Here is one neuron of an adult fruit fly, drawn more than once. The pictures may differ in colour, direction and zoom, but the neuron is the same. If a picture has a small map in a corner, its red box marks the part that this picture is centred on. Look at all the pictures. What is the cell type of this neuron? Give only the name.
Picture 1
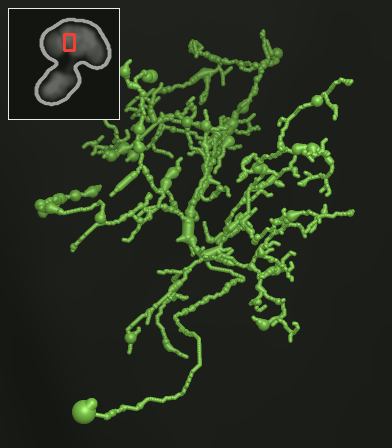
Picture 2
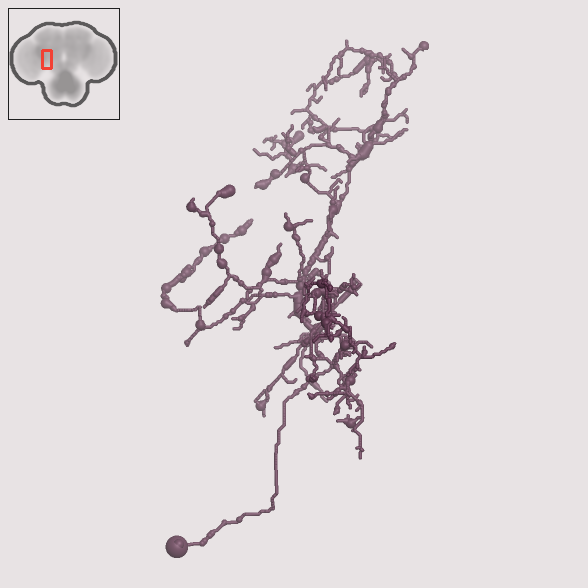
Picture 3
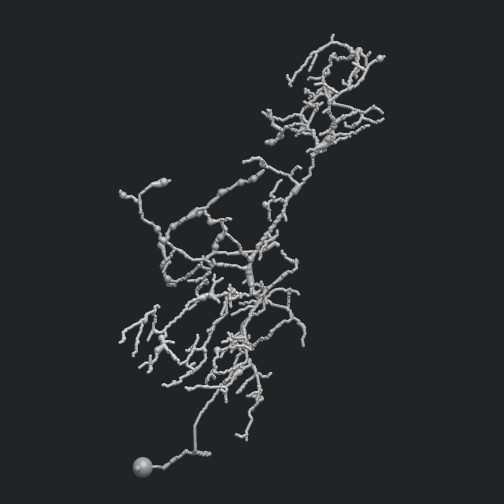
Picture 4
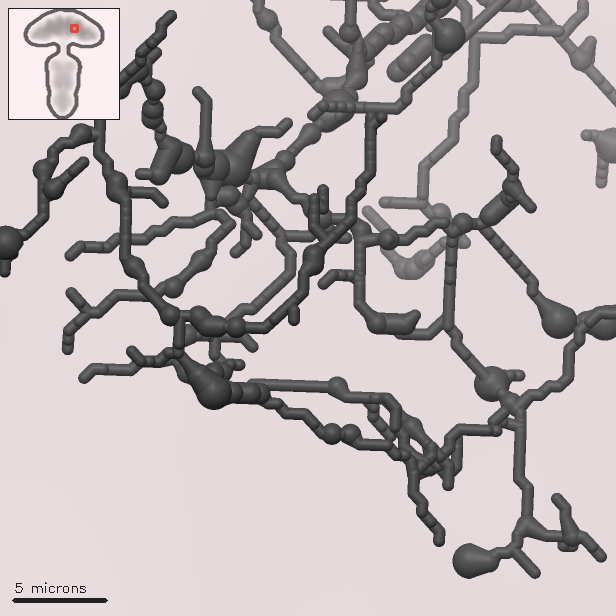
SAD023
